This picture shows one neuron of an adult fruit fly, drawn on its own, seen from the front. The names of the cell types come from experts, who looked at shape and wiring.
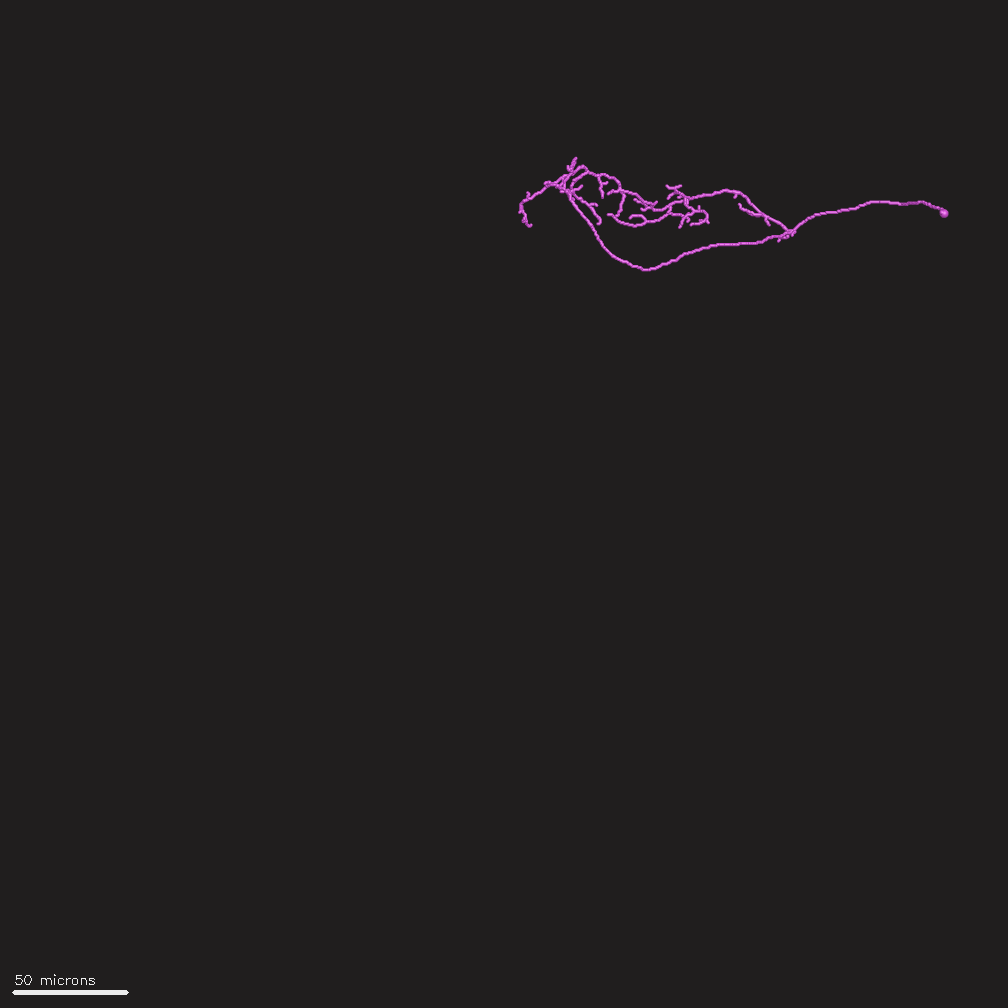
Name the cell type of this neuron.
SMP227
